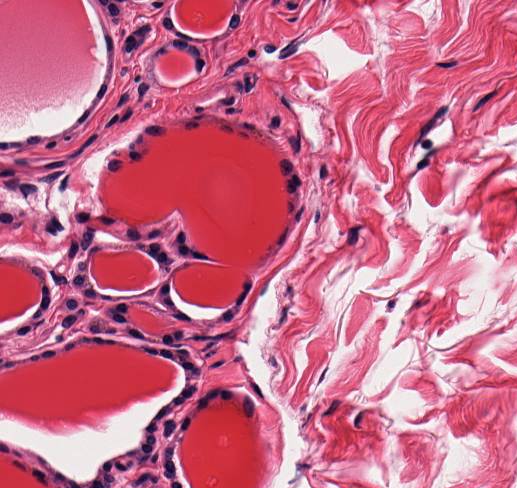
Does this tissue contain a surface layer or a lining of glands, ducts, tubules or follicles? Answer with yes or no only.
Yes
